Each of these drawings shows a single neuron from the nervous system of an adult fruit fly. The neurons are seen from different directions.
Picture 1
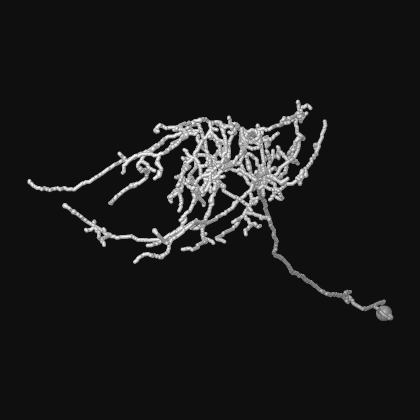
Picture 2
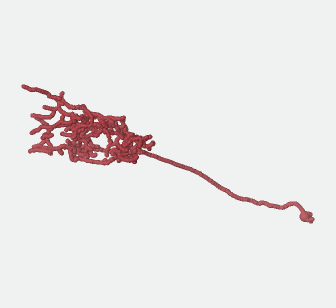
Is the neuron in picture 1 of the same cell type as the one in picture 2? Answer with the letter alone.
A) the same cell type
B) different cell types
A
